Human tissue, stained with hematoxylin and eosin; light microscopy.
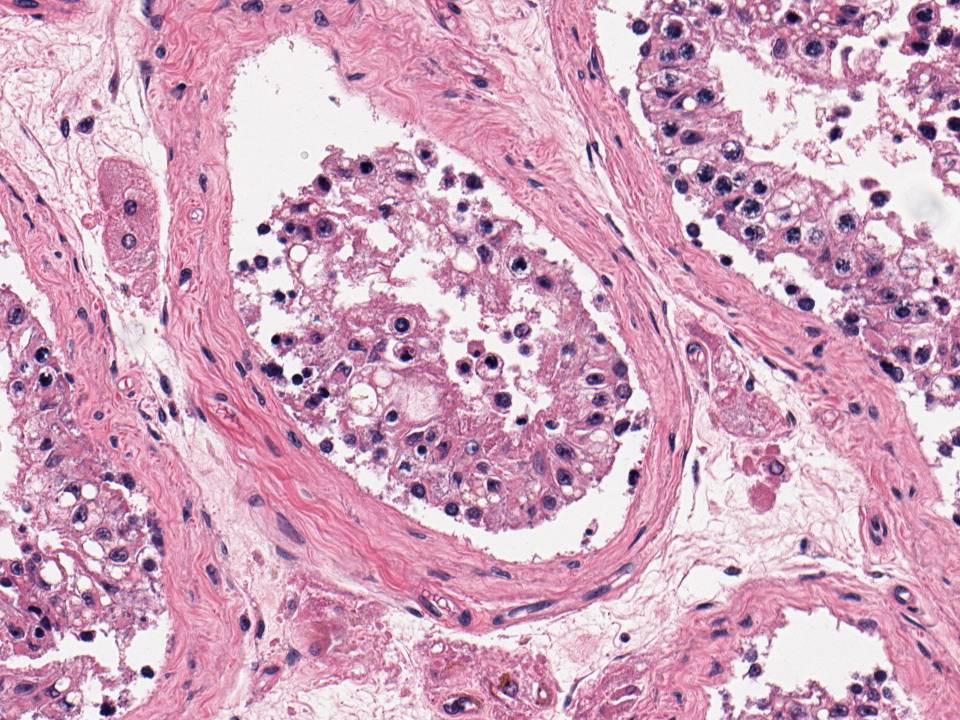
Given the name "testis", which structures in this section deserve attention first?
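This section of testis consists of cross-sections of several rounded tubules, with one complete tubule in the centre.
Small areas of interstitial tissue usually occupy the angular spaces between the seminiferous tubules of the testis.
That fits the loose, pale, wispy interstitium here between the tubule walls, with few nuclei. Each tubule is bounded by a thick, layered band of pink collagen whose elongated flattened nuclei follow the tubule's outline. The cells lining the central tubule have pale, finely vacuolated cytoplasm with scattered clear round vacuoles.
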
